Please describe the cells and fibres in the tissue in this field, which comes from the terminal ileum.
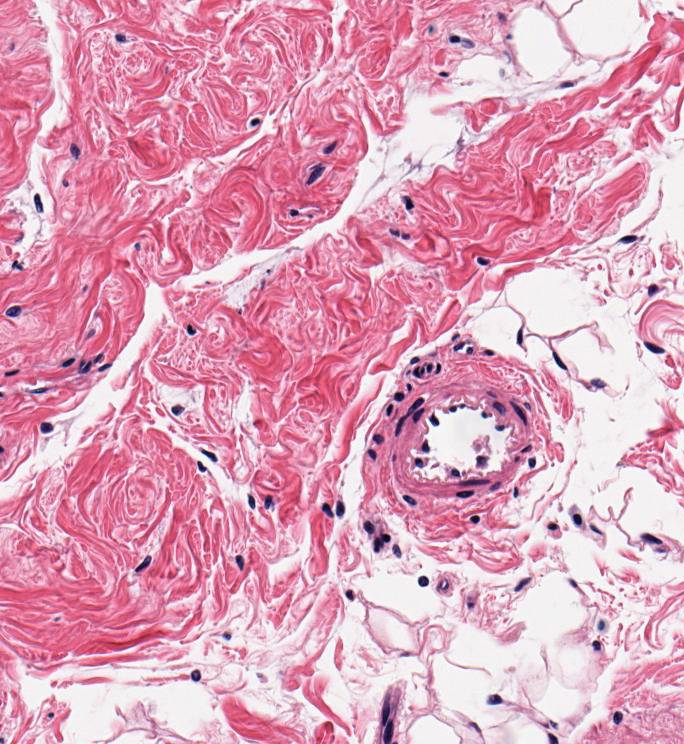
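Look first at the left and upper parts of the field: thick pink collagen bundles fill them, running in many different directions. Now follow a single bundle, and you will see that the collagen fibres within it are wavy. Between the bundles, sparse small dark spindle-shaped nuclei lie scattered. Finally, notice the vessel lumen, which is open and largely empty.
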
